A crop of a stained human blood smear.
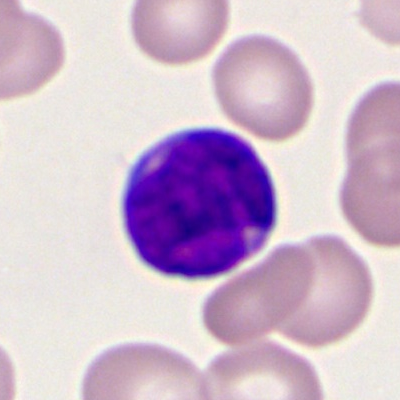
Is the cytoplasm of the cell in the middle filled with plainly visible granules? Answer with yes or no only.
No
